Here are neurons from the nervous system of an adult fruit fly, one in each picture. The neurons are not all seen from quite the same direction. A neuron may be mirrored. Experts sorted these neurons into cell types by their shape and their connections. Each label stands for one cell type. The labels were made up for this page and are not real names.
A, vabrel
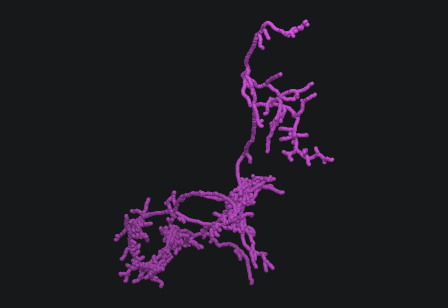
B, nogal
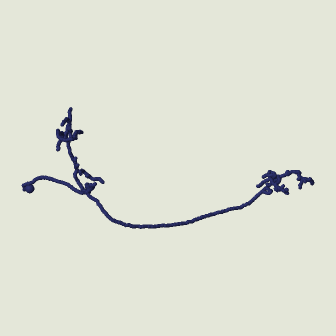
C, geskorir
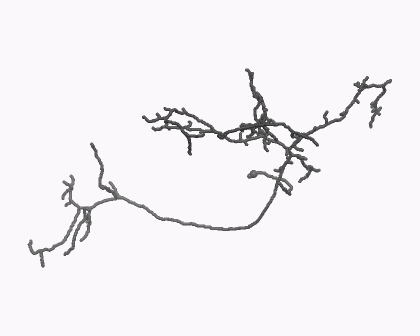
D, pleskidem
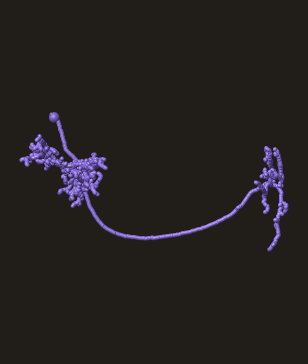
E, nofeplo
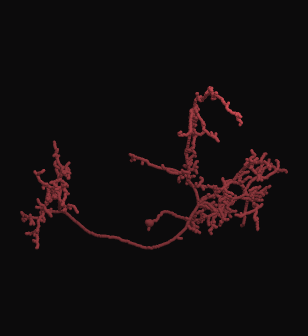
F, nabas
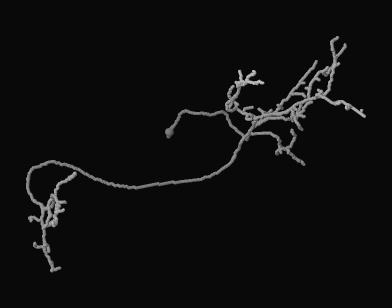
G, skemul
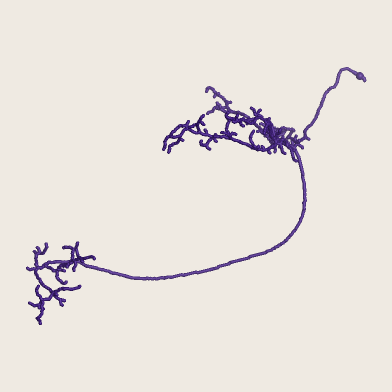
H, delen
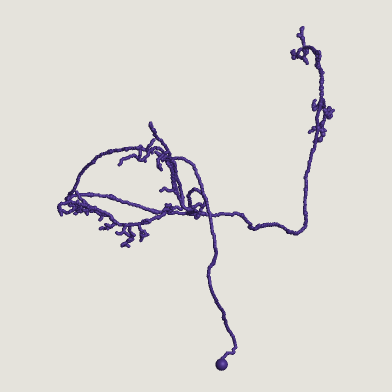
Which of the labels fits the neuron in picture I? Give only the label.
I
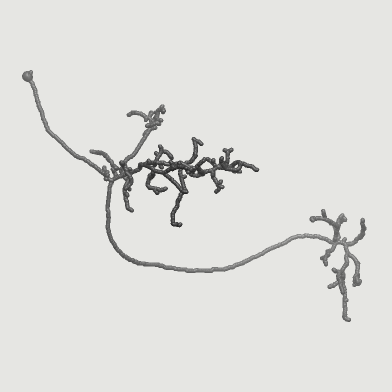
skemul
